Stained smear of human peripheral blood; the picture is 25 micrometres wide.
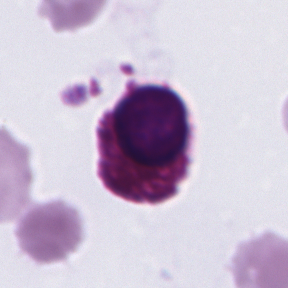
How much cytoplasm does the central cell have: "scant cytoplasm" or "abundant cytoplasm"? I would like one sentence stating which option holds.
A wide area of cytoplasm encircles its nucleus.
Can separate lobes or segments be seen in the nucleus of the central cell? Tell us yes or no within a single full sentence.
No, this cell's nucleus is one compact mass of round, oval or kidney shape.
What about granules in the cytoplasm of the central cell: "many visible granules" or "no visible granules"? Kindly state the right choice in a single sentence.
The cytoplasm of this cell holds many visible granules.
